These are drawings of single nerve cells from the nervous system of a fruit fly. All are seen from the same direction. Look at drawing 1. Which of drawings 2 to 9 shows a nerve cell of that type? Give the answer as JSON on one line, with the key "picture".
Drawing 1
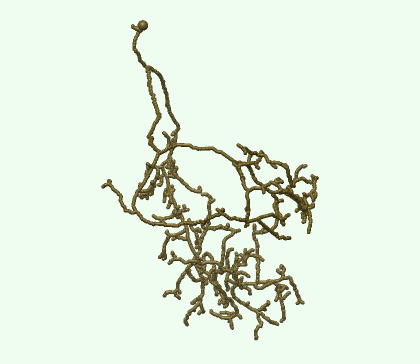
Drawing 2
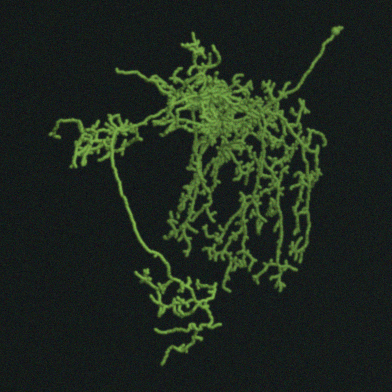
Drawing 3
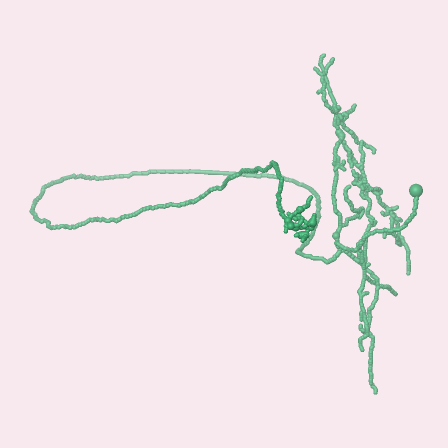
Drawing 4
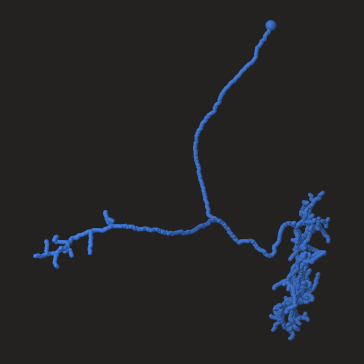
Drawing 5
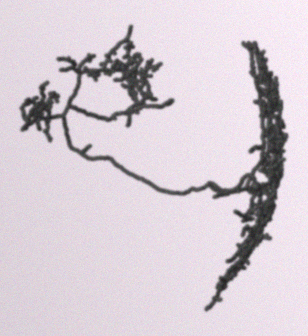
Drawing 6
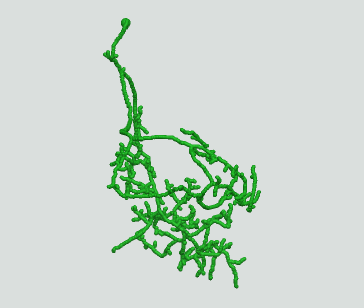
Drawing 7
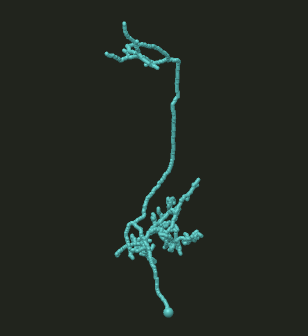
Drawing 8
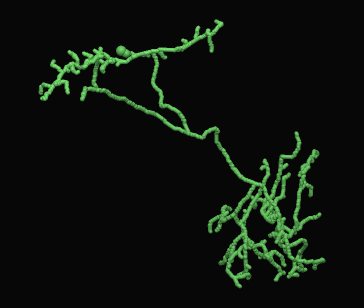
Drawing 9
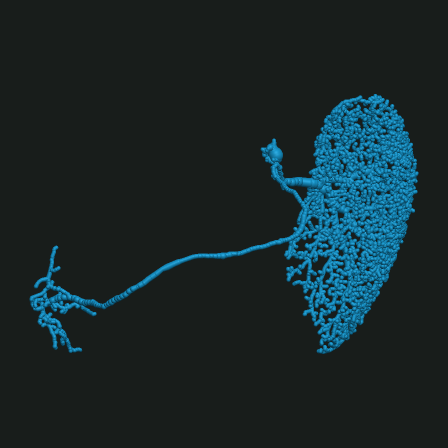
{"picture": 6}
